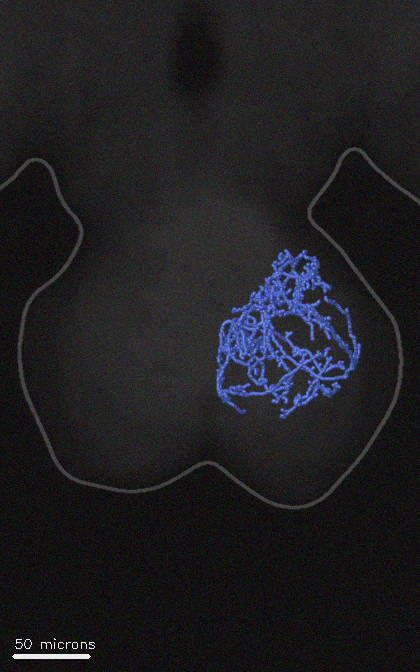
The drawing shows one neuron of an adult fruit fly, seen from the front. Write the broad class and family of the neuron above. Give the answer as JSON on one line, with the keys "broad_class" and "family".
{"broad_class": "nerve-cord intrinsic neuron", "family": "hemilineage 20A.22A"}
